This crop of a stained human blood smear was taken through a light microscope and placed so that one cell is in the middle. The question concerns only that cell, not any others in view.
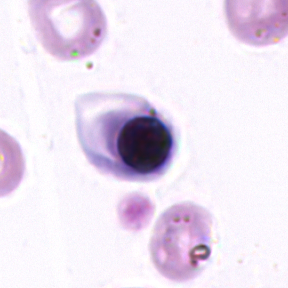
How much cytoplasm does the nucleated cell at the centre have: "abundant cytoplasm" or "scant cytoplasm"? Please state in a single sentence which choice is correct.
This cell holds plenty of cytoplasm around the nucleus.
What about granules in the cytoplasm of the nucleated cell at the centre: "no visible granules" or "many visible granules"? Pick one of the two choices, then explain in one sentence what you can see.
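No visible granules. The cytoplasm shows no granules.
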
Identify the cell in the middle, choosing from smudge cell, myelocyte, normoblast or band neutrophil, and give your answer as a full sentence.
The cell in the middle of this crop is a normoblast.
